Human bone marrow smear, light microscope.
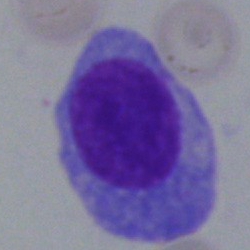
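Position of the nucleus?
Off-centre, toward the top of the cell.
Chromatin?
Dark purple and fairly evenly textured, without coarse blocks.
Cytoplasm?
Plentiful and blue, its widest band below the nucleus.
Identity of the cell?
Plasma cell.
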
